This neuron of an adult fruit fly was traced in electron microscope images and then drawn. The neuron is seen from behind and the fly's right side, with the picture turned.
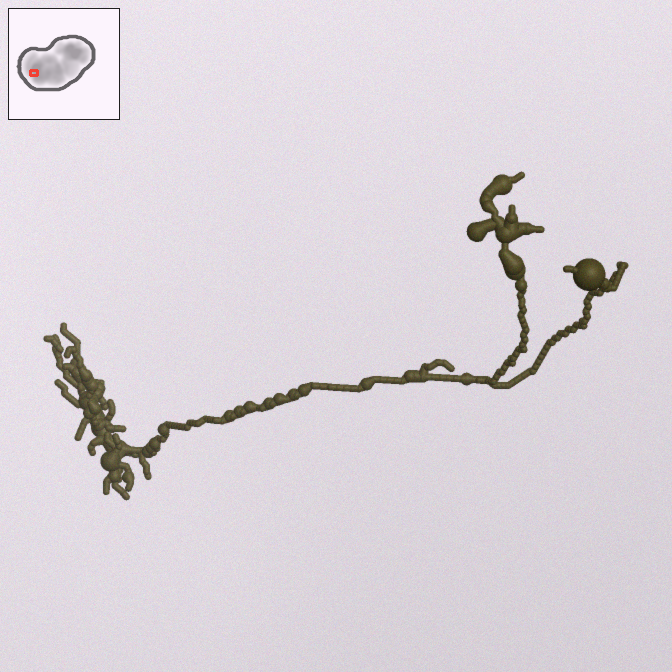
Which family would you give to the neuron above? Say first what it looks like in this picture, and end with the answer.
The cell body can be seen on the right of the picture. As drawn here it is wider than it is tall. It is an optic-lobe intrinsic neuron. The family is T.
